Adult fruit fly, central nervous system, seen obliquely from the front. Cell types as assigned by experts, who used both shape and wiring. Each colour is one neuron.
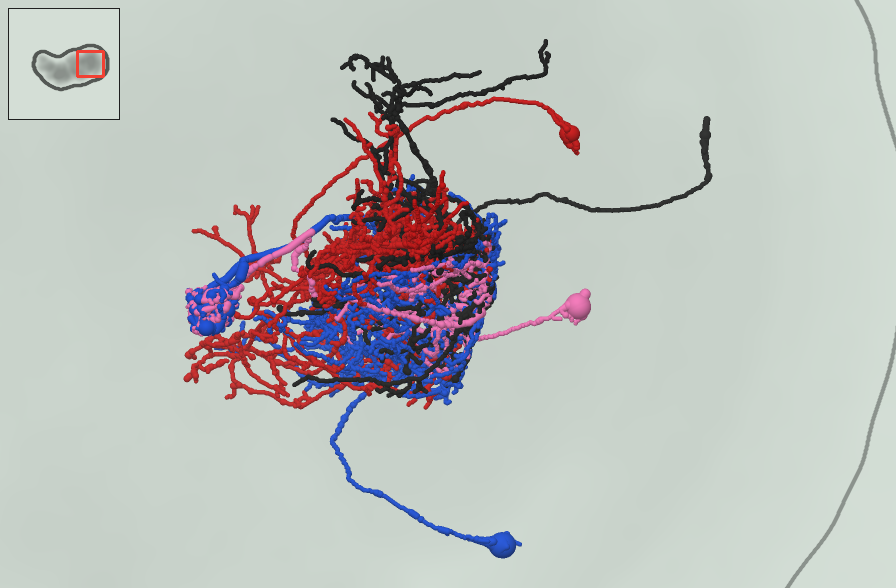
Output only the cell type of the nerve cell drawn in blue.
LNO2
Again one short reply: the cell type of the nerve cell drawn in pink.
LNO1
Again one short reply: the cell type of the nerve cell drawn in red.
LAL010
